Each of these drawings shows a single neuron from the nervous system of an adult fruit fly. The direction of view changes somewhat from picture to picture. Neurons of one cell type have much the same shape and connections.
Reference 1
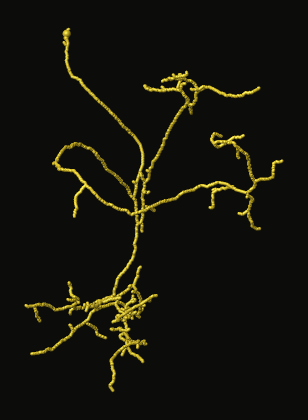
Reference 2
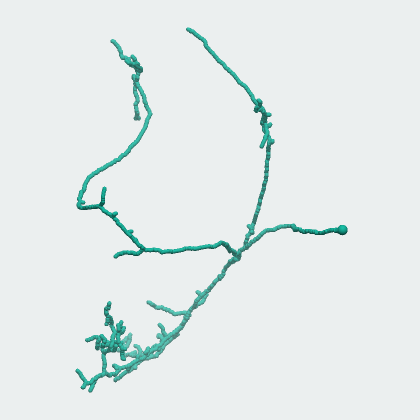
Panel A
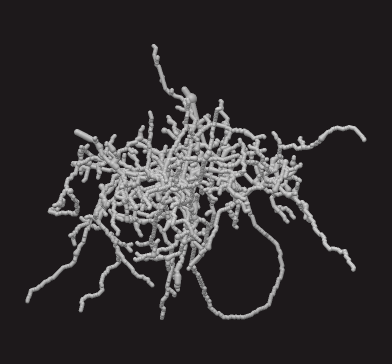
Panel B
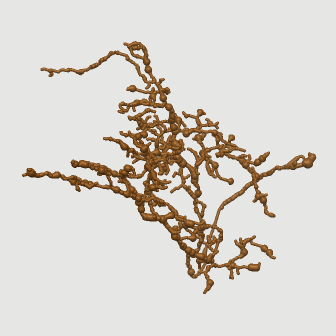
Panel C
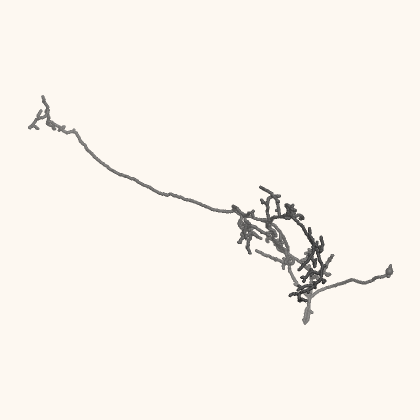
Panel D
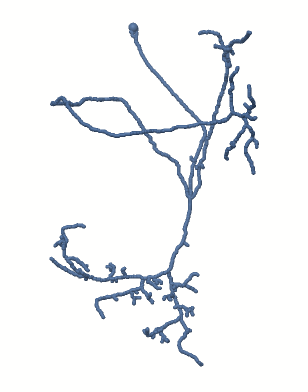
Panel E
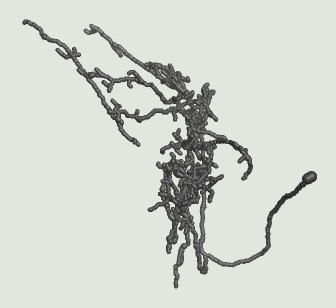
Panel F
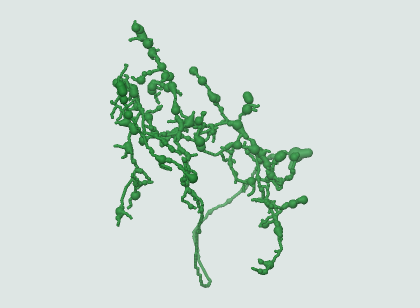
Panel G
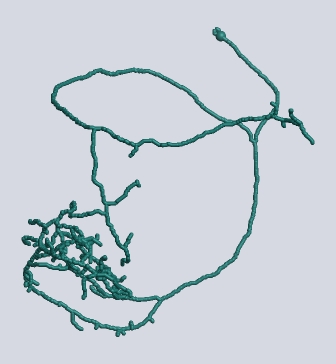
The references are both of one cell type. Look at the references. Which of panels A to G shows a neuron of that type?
Panel D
